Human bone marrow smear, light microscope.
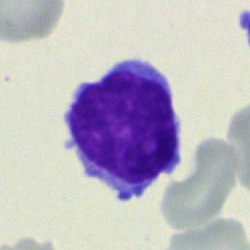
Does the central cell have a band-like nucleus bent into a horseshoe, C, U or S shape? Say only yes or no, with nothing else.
No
